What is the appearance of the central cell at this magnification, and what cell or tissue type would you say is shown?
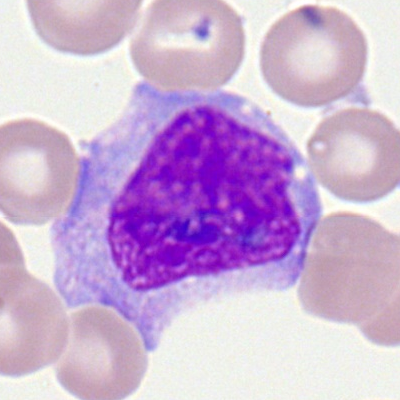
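Note the nucleus: one irregular mass, roughly triangular in outline, not split into separate lobes. There's plenty of cytoplasm, widest on the left side of the nucleus, and it holds fine, faint pinkish granules. That's a monocyte.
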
